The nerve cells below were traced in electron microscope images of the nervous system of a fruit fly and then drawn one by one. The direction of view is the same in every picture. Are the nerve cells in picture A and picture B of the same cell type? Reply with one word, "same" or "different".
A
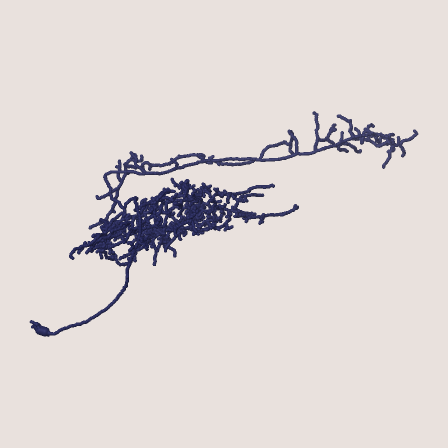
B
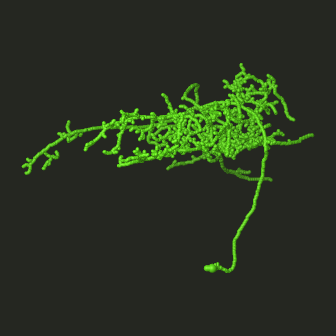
same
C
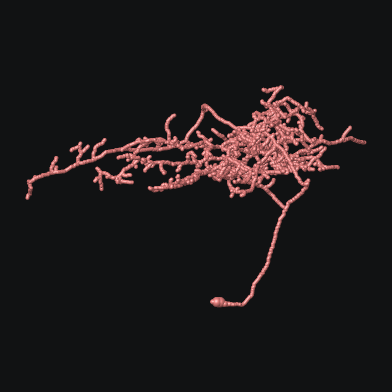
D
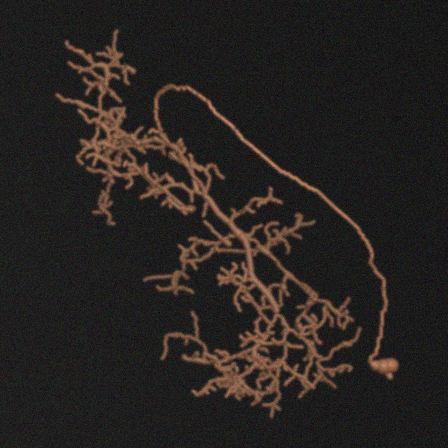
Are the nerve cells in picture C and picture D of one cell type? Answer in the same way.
different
